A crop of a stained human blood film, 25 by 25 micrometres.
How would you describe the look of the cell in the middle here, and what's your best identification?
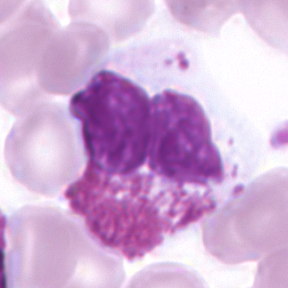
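Nucleus first: two large lobes side by side in the upper cell, no nucleoli visible. Then a few loose purple granules at the right edge, outside the main granule mass. Finally, the boundary is faint on the upper right. This is an eosinophil.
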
